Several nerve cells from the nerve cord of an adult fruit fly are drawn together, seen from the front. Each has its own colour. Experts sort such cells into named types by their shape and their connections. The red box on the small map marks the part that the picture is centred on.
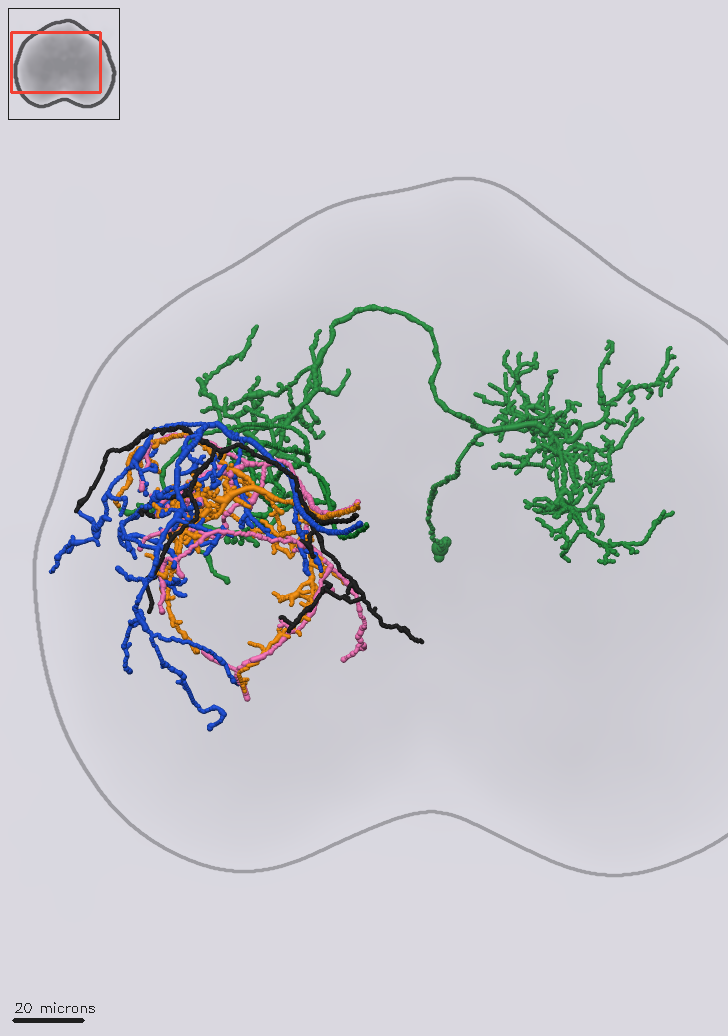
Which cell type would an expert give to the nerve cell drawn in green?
AN06B088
